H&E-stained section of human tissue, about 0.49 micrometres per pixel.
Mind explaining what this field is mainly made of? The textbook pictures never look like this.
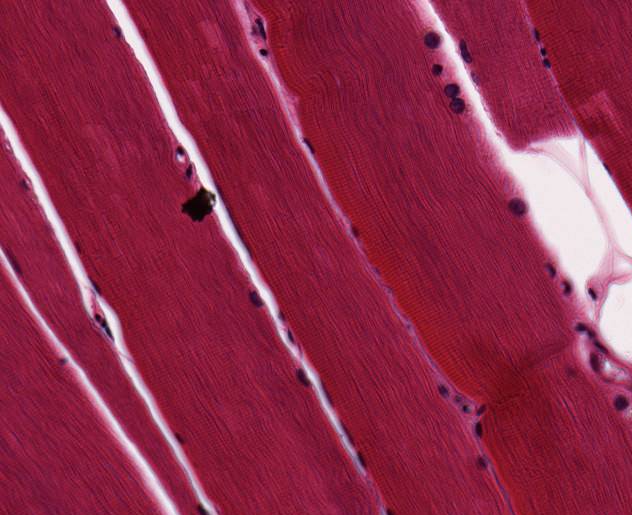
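You're looking at skeletal muscle. Long, parallel, unbranched fibres cut lengthwise fill the field, running top to bottom, tilted toward the lower right.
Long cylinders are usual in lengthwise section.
See how the dark, flattened, oval nuclei sit at fibre edges against the clefts, none in a fibre's middle.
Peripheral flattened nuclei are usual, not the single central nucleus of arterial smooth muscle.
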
